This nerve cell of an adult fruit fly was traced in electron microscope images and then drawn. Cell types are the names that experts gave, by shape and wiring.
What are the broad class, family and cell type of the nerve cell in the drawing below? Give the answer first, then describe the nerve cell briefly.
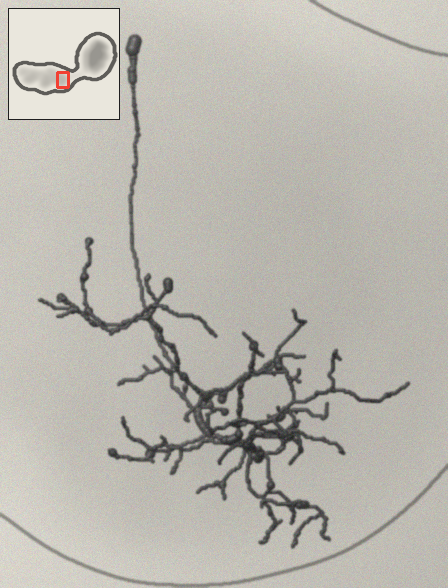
It is a nerve-cord intrinsic neuron. Its family is hemilineage 20A.22A. The cell type is IN20A.22A062. Dozens of branch ends can be seen. As drawn here it is taller than it is wide.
